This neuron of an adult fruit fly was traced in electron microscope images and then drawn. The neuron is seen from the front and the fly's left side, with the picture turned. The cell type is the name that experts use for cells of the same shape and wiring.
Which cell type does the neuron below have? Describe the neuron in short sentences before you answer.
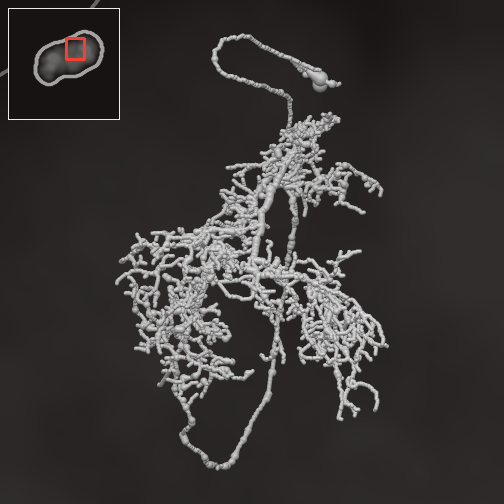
More than a hundred branch ends can be seen. In this view it is taller than it is wide. This is a central-brain intrinsic neuron. It is of cell type GNG554.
